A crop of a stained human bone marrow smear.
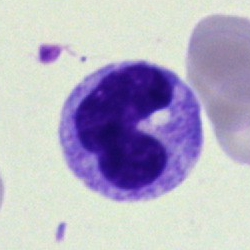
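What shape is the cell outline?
Round and smooth.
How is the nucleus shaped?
It is deeply indented from the right side, giving it a thick curved shape. A small pale clear area lies in the cytoplasm within the indentation.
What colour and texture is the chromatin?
Dark purple and densely clumped.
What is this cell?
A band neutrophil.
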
